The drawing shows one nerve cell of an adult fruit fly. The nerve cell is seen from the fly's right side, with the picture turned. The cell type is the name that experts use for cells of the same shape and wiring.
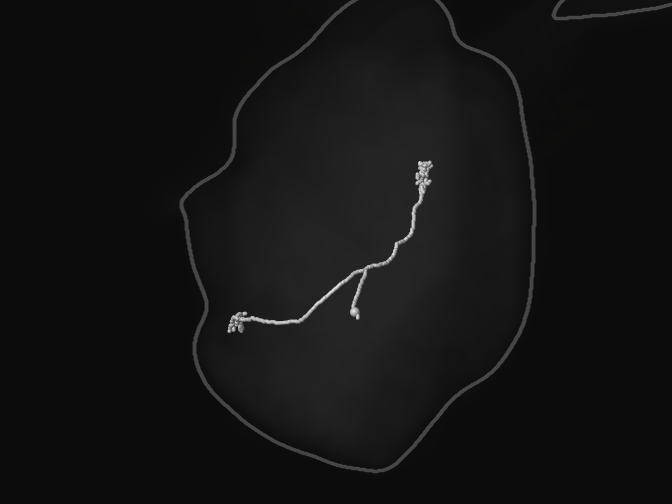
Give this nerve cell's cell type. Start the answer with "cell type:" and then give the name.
cell type: LC10c-2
